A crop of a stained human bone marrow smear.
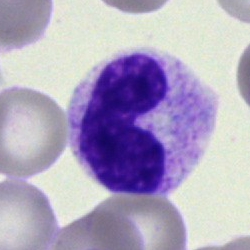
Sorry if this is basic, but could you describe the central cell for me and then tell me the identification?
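See how the outline is roughly round and smooth? The nucleus is kidney-shaped, with a deep indentation on its right side, and it takes up most of the left part of the cell. You won't find any nucleoli in it. That's a band neutrophil.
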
